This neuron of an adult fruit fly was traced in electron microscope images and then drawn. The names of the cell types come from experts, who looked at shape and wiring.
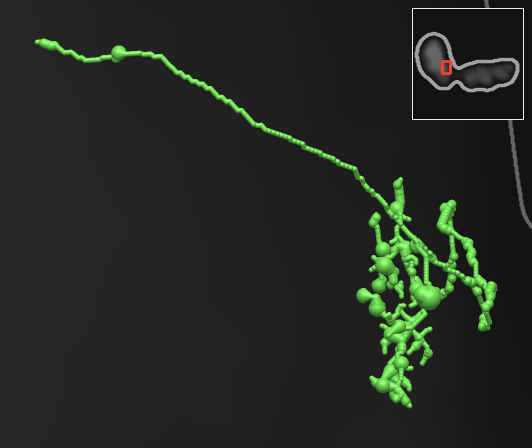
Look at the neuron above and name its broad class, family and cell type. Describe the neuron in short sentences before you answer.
In this view it is wider than it is tall. This is a visual projection neuron. The family is LPC. Its cell type is LPC2.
